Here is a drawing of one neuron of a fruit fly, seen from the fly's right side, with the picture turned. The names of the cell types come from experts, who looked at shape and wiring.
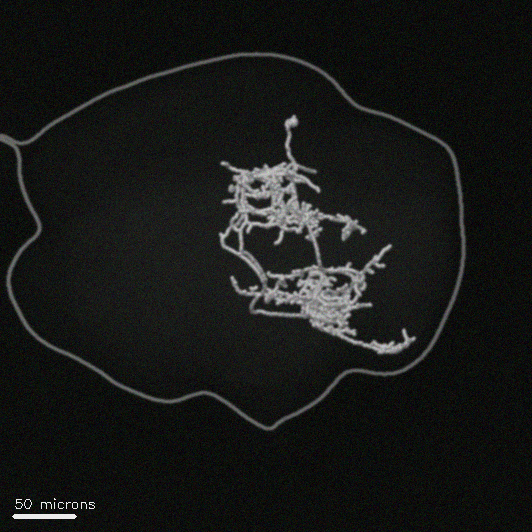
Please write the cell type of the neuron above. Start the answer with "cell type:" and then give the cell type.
cell type: LAL190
